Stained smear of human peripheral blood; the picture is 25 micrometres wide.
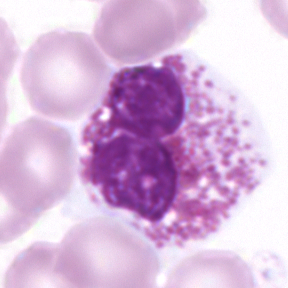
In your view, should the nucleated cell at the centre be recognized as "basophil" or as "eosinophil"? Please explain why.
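Name: eosinophil. Both nuclear lobes can be seen, one above the other, toward the left of the cell.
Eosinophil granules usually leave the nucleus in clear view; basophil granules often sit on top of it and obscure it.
Cytoplasm packed with coarse pinkish-red granules, round and fairly even in size.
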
